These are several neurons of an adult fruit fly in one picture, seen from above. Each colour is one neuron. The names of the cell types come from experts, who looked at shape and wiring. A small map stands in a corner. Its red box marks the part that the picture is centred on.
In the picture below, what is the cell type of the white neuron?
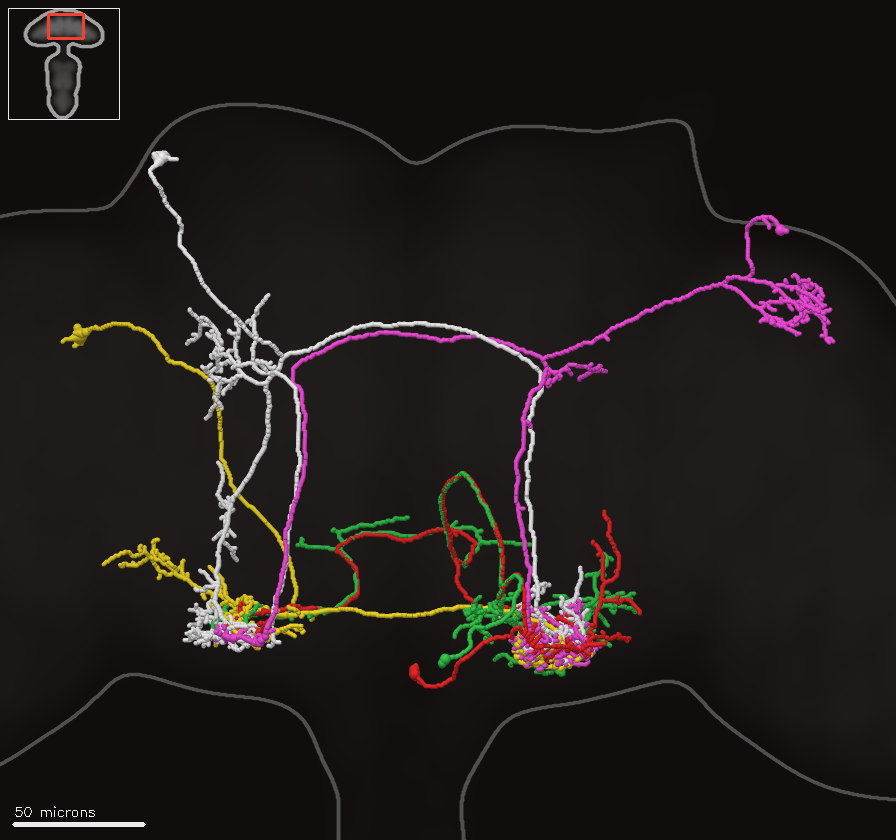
PS085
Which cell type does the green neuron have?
PS224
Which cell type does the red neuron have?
PS229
